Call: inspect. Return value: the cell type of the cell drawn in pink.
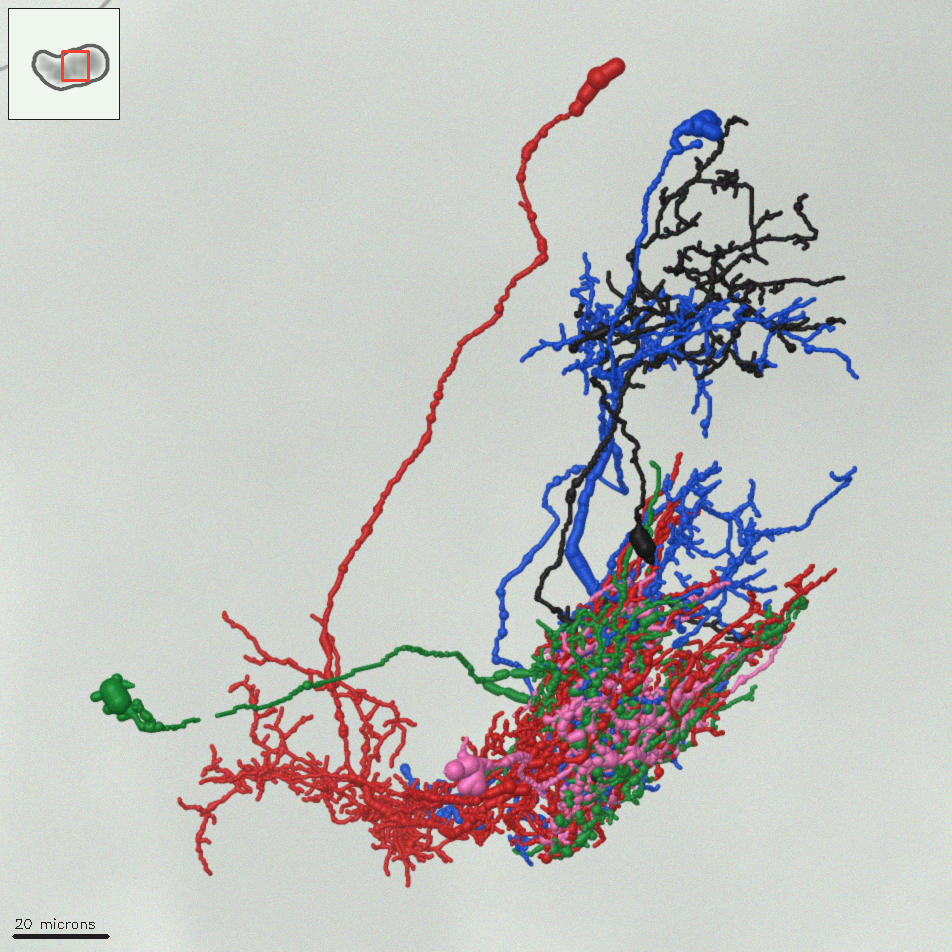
LAL112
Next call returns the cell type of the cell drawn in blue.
LAL011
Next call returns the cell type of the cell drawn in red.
LAL128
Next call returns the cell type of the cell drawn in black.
LAL030_a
